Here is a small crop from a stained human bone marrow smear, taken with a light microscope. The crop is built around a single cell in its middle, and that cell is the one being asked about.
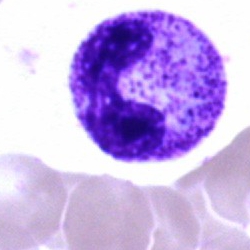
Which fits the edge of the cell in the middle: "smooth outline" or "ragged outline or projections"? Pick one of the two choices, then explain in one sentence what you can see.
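Smooth outline. The cell outline is round and smooth.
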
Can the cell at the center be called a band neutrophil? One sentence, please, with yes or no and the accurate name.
Yes, the cell found in the middle is a band neutrophil.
